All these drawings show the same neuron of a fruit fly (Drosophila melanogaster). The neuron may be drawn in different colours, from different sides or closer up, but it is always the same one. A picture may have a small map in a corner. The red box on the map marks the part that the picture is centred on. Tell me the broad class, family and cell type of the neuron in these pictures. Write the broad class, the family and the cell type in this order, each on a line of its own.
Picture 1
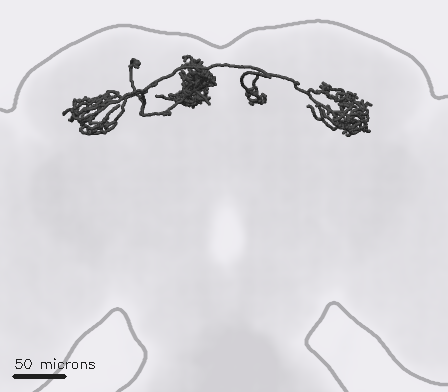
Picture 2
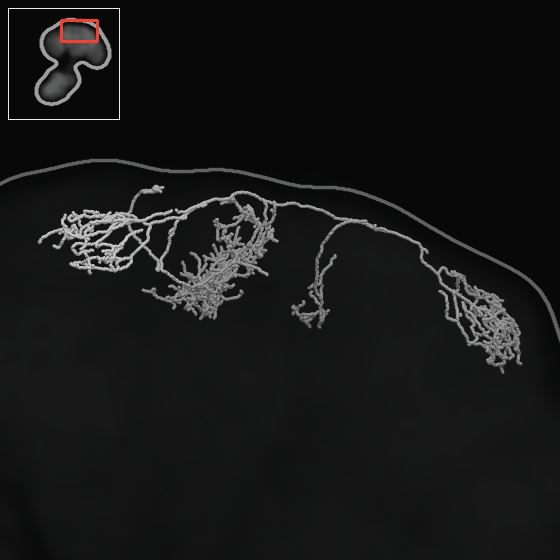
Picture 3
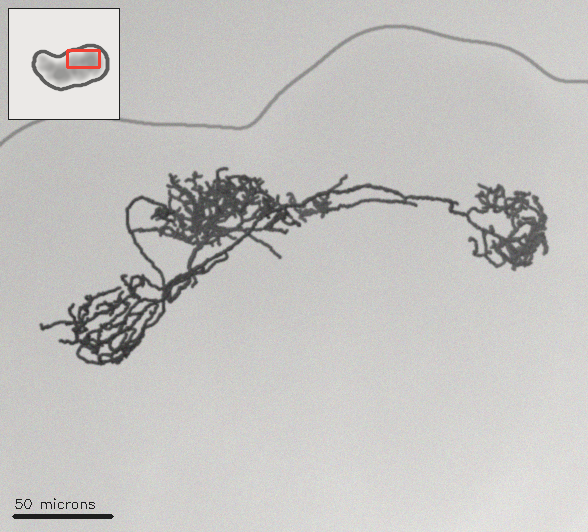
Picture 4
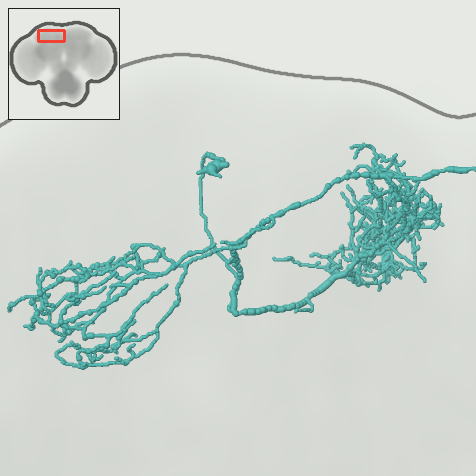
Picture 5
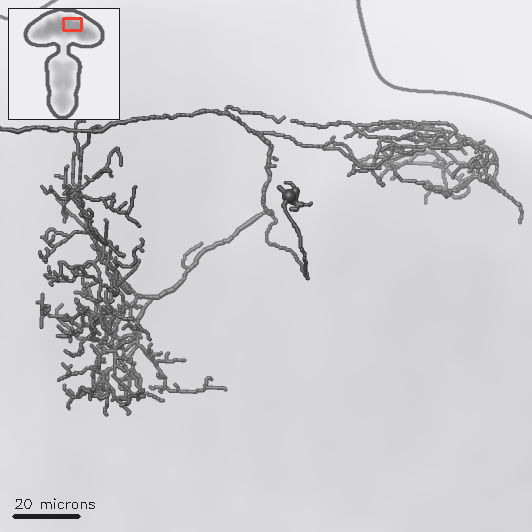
central-brain intrinsic neuron
PAL
PAL03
